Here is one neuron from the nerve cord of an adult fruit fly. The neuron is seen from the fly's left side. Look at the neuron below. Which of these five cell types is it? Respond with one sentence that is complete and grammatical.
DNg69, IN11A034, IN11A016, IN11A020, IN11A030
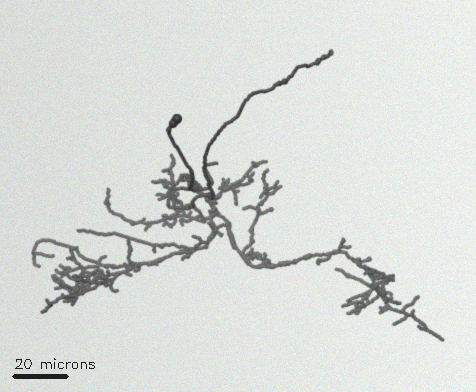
This neuron is an instance of the cell type IN11A030.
